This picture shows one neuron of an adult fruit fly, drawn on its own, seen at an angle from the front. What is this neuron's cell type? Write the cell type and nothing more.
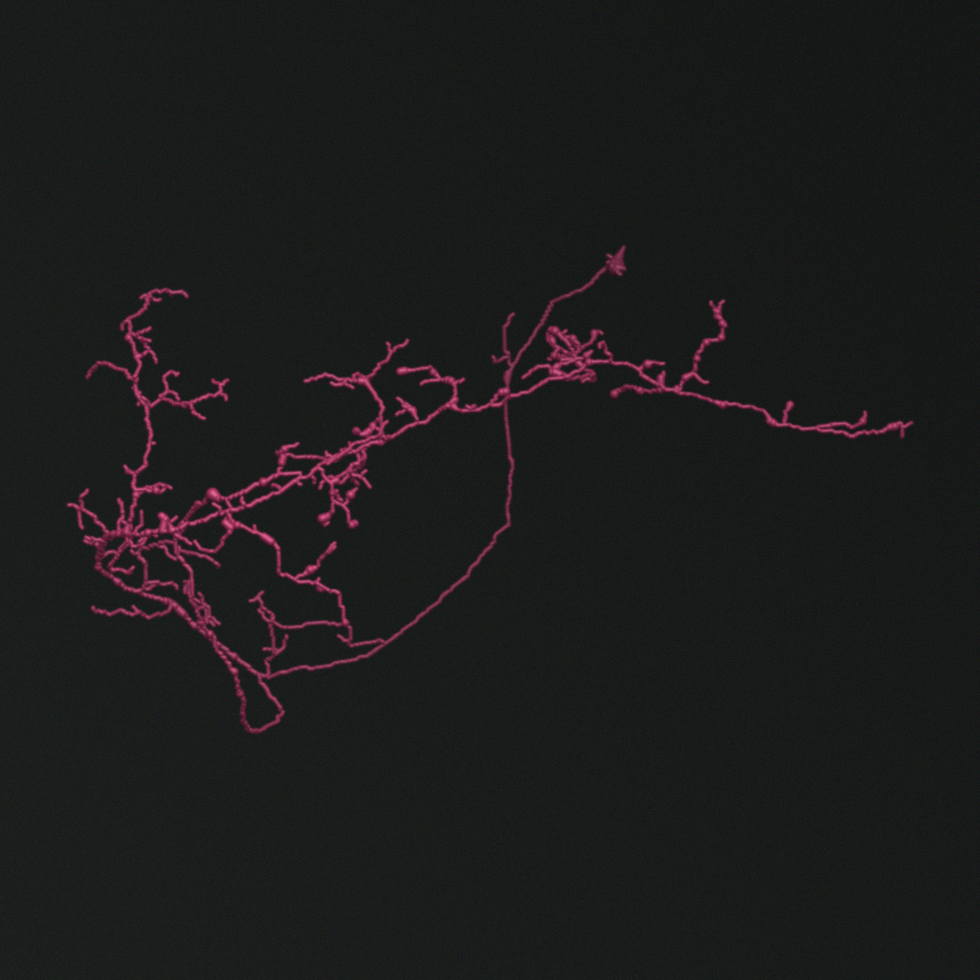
AVLP541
